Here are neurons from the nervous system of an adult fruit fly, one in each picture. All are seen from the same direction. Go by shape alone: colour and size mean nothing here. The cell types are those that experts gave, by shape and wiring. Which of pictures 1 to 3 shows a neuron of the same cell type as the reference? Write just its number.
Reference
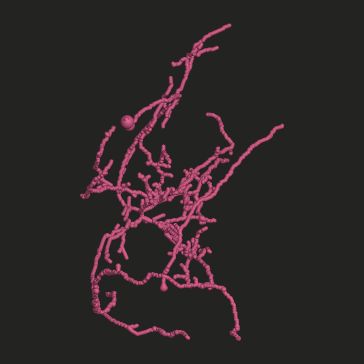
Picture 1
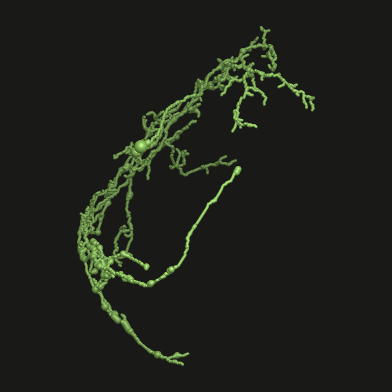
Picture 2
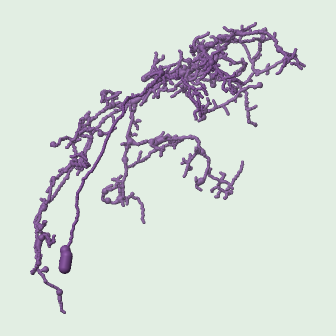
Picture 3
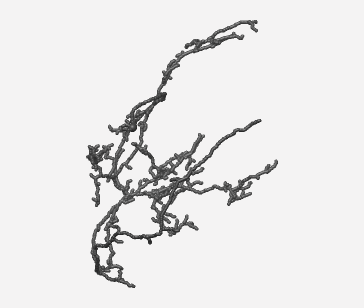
3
